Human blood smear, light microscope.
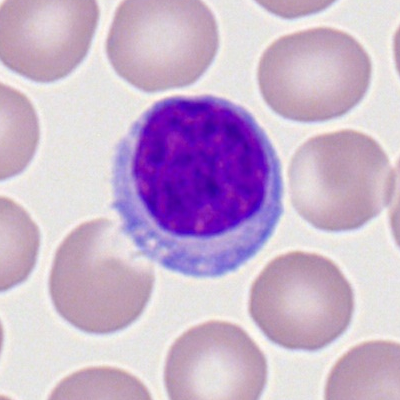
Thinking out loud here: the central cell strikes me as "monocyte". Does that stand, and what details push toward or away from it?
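First check: the nucleus fills most of the cell, leaving less cytoplasm than nuclear area. Second: the chromatin is dark purple and coarsely clumped. Third: the cytoplasm shows no distinct granules. Fourth: the outline is roughly round, with a slightly ragged edge at the lower left, and only red cells surround the cell. Held against the names, the large share of nucleus speaks for lymphocyte.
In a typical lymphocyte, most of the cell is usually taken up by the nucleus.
The chromatin also goes with lymphocyte.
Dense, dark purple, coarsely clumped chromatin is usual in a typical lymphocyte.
The small amount of cytoplasm speaks against monocyte.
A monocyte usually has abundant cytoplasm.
The cell is a lymphocyte, not a monocyte.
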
